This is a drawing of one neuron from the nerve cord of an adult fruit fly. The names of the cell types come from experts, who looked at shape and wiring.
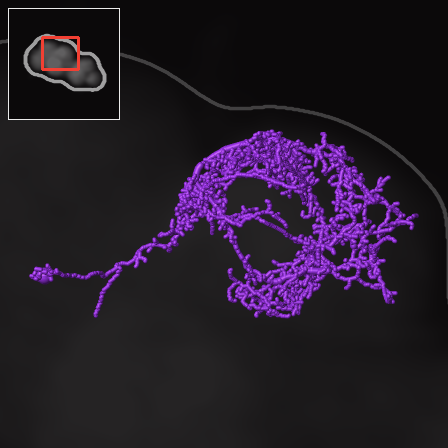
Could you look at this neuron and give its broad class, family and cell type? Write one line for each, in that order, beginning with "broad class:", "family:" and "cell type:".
broad class: nerve-cord intrinsic neuron
family: hemilineage 14A
cell type: IN14A004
